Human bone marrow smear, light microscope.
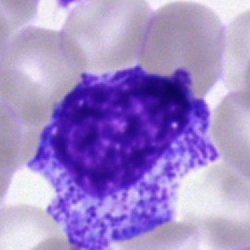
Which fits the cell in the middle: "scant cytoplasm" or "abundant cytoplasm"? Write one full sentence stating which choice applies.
The cell has plenty of cytoplasm around its nucleus.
